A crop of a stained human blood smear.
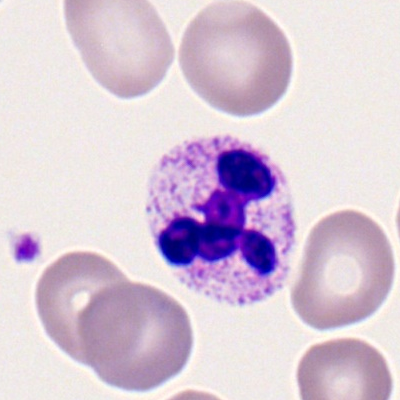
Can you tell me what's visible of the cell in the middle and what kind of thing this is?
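Looking first at the nucleus, I can't make out any nucleoli in it. The cytoplasm around it is plentiful and a pale pinkish colour. Scattered all through that cytoplasm are fine lilac-purple granules. And I find no vacuoles anywhere in the cytoplasm. This cell is a segmented neutrophil.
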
